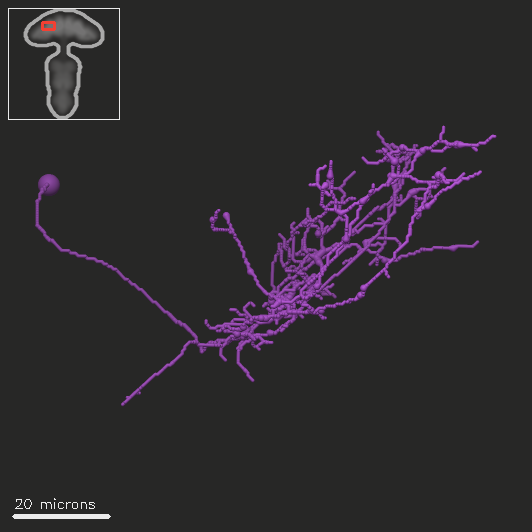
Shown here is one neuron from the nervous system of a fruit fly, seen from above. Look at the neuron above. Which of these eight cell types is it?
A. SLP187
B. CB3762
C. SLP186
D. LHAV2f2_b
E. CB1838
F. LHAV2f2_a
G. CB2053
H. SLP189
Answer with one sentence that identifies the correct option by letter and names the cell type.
Option H names SLP189, the type of cell that the neuron is.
